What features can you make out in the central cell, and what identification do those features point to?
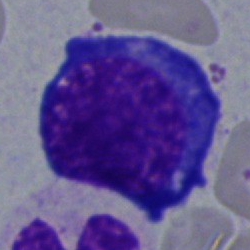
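Hmm, the outline isn't a smooth circle; it has blunt, angular corners. The cytoplasm is a deep, intense blue, and its rim looks widest on the right side. I can't find any granules in it. This one is a proerythroblast.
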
